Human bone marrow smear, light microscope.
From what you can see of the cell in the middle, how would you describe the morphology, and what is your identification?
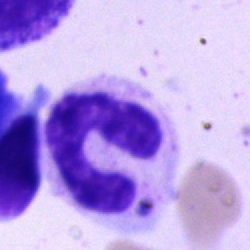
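Look first at the outline of this cell: it is roughly round. Now follow the nucleus, a single curved band shaped like the letter C, with its opening facing to the right. Around it, the pale pinkish-lilac cytoplasm forms a clear rim. This is a band neutrophil.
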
